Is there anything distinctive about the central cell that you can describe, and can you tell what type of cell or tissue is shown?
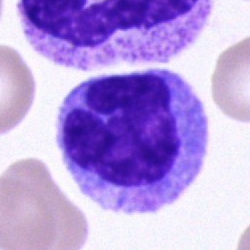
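Outline roughly round. Chromatin dark purple, clumped in patches with paler areas between. Cytoplasm a moderate rim around the nucleus, widest on the lower side. Cytoplasm colour pale bluish-lilac. Name: monocyte.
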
